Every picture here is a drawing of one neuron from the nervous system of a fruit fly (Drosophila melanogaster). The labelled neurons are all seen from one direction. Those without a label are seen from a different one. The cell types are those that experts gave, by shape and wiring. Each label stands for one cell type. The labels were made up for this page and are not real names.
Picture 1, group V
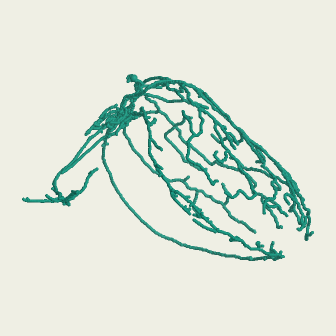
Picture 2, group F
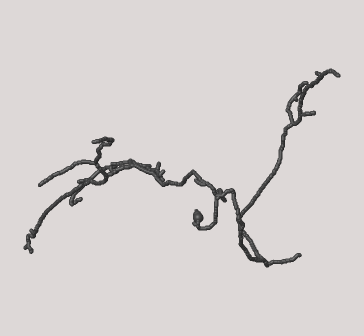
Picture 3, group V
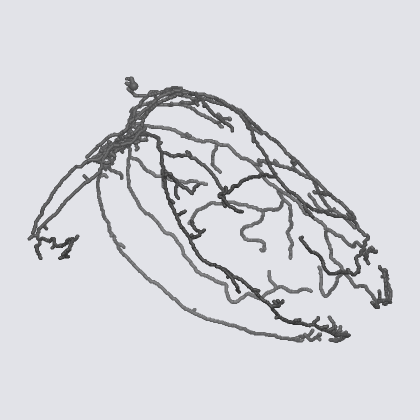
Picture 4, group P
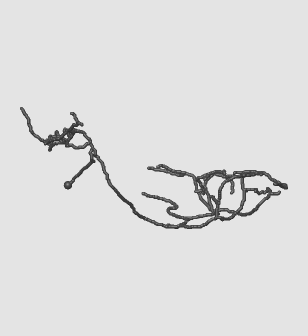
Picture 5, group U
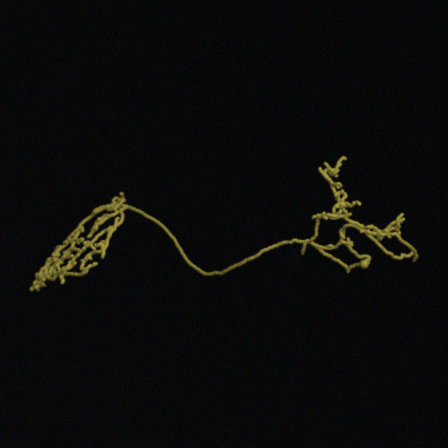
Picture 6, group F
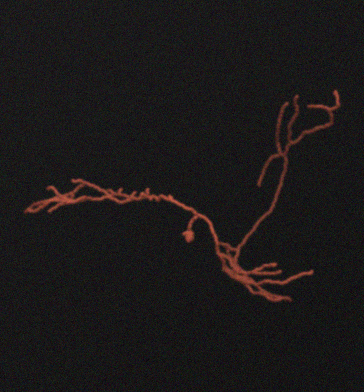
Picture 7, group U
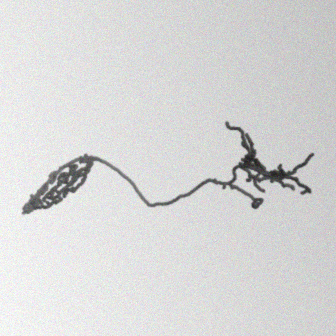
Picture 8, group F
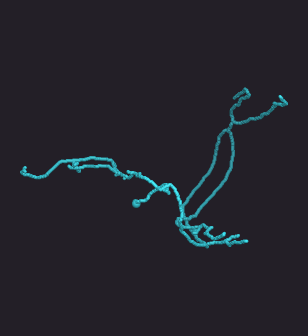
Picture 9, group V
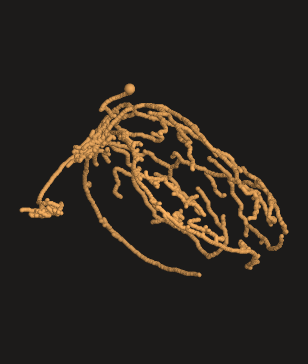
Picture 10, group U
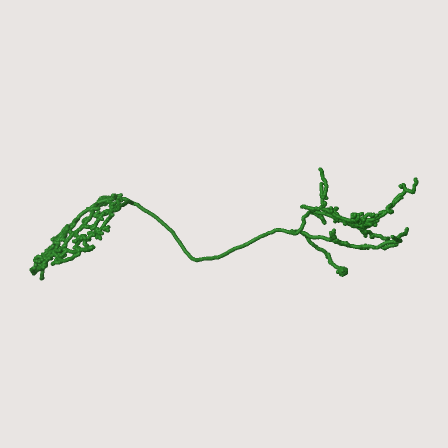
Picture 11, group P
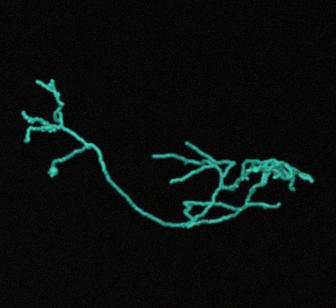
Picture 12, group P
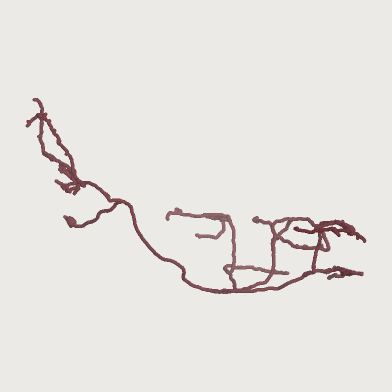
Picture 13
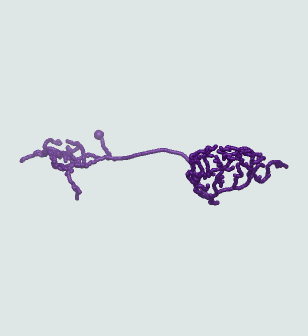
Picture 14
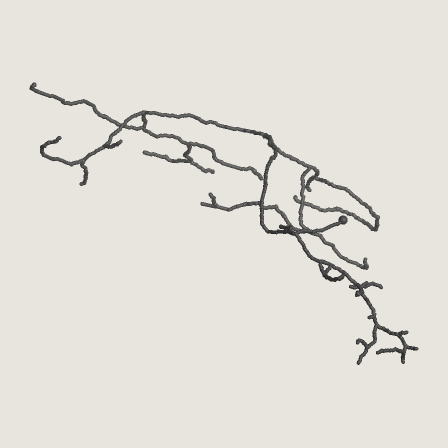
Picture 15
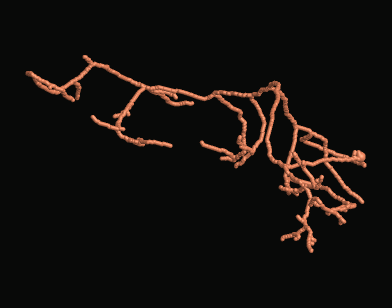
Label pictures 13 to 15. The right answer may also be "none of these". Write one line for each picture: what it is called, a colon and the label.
13: group U
14: group P
15: group P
